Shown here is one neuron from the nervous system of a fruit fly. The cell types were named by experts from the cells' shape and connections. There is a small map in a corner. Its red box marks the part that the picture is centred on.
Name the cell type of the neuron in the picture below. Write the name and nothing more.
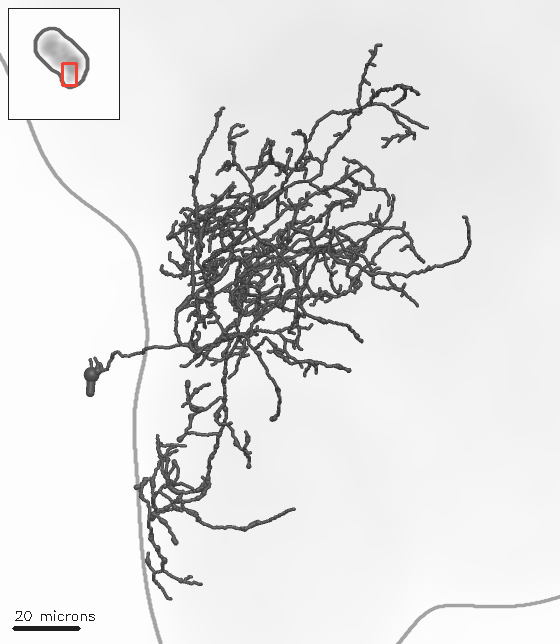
IN12A024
